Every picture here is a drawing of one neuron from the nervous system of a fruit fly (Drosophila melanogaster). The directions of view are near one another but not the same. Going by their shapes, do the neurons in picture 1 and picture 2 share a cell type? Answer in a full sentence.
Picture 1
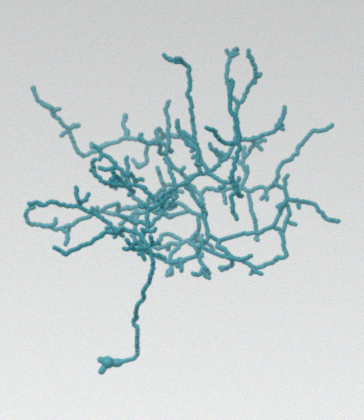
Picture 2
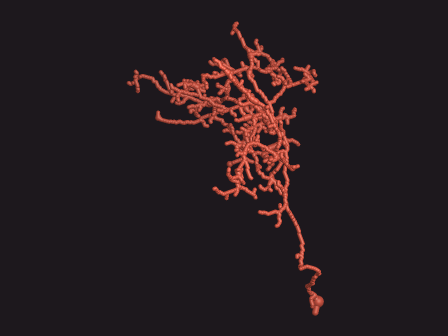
They are of different cell types.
